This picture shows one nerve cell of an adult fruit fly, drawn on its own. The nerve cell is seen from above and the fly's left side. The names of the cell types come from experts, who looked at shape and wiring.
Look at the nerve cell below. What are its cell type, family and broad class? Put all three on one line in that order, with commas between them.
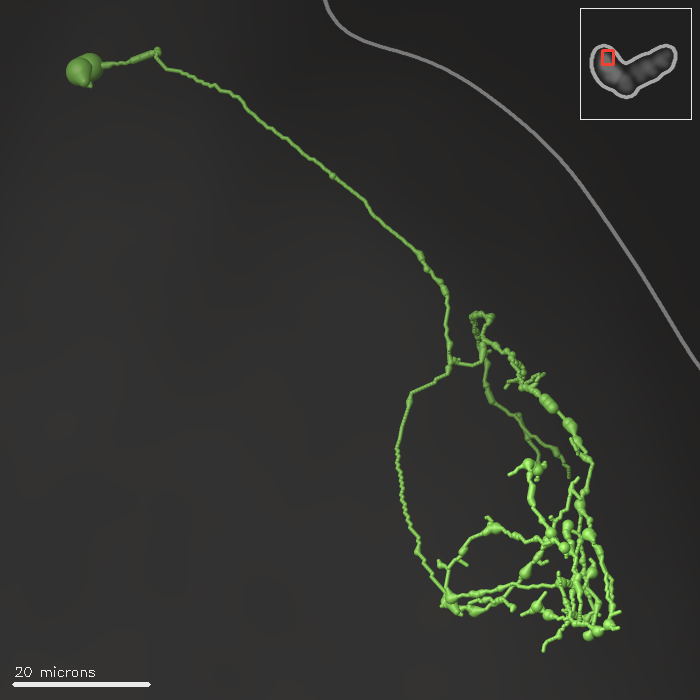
SLP266, hemilineage SLPpl1, central-brain intrinsic neuron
